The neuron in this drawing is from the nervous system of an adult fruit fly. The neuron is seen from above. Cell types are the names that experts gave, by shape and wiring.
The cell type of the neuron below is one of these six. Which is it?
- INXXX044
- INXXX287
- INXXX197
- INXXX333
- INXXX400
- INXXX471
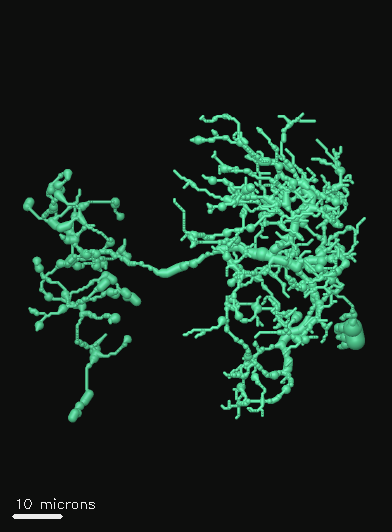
INXXX333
